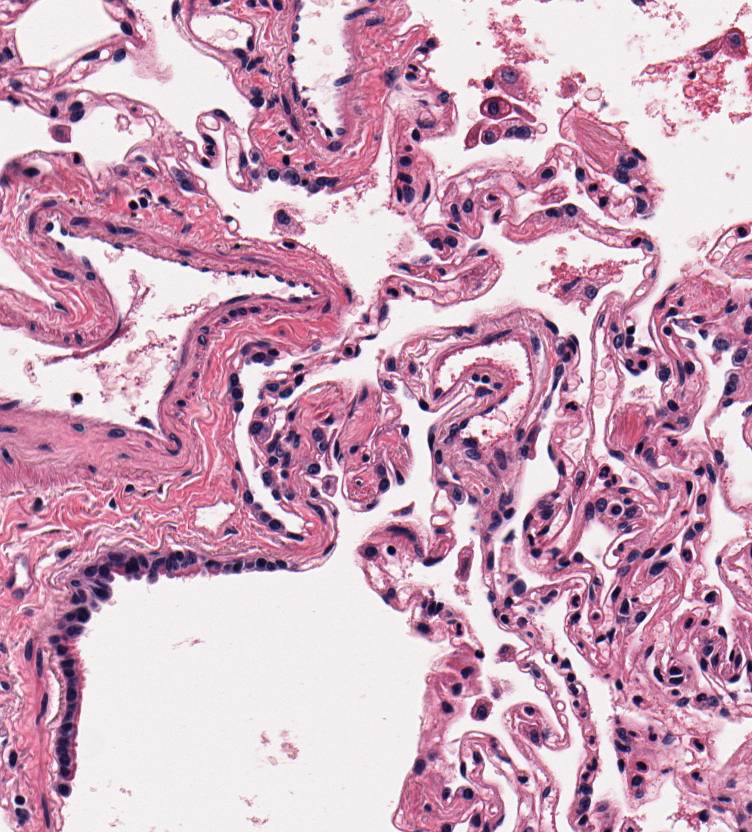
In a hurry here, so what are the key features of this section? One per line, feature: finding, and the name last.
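Most of field: meshwork of thin, folded, branching walls separating empty spaces
Left half: crossed by thicker pink wall of wavy fibres, elongated nuclei parallel to its surface
Right: thin walls with many small dark oval nuclei
Top right: few rounded cells, abundant pink cytoplasm, lying free in empty space
Name: lung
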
